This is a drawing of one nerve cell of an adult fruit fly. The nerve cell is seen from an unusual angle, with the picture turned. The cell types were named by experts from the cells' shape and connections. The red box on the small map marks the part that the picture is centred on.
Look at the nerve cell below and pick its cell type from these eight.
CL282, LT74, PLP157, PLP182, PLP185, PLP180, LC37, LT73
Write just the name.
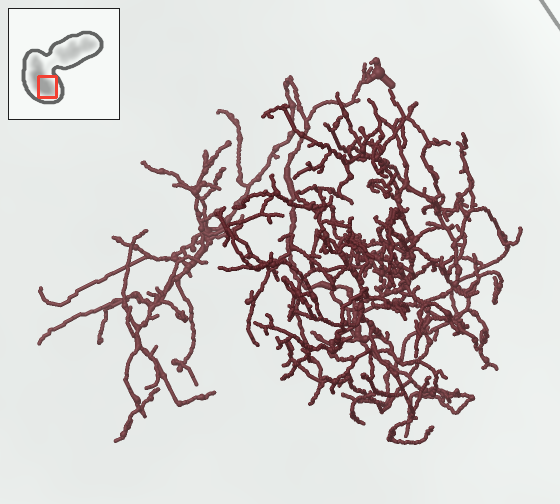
LT73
